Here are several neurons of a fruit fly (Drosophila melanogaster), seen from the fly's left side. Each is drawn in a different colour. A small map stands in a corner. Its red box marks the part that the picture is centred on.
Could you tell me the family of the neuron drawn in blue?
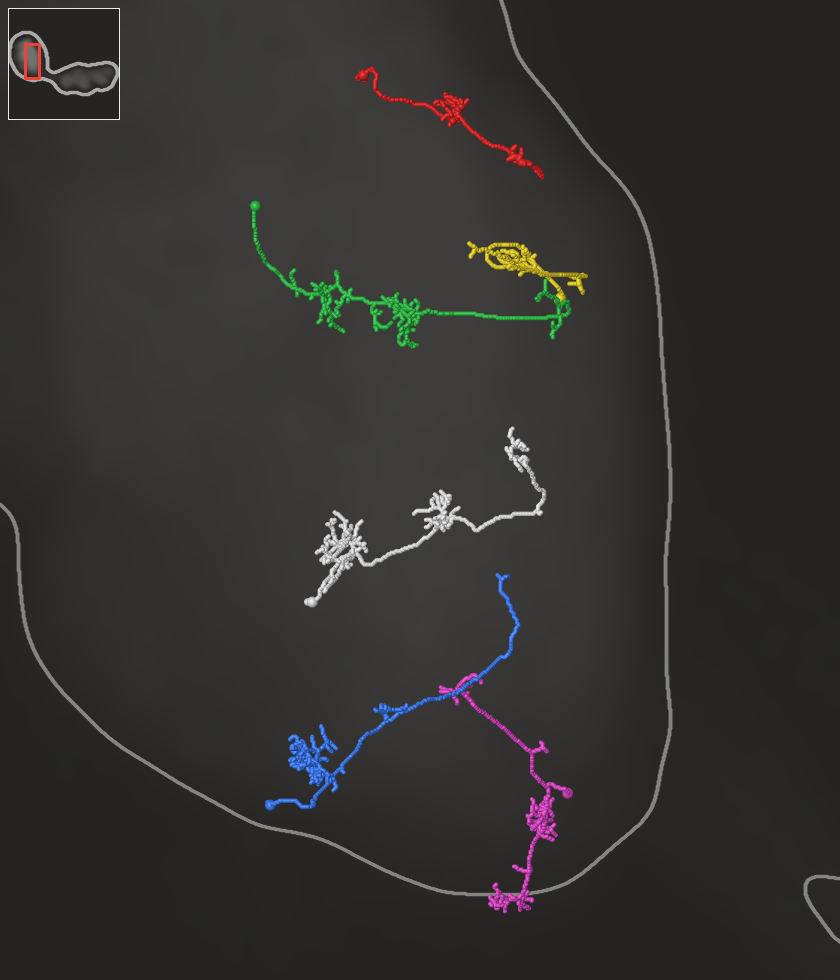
Tm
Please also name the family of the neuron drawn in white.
Tm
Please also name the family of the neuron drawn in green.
TmY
